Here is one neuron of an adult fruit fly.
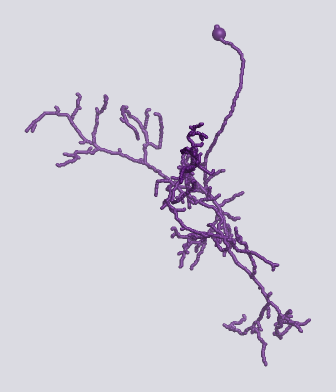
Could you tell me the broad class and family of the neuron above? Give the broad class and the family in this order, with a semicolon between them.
central-brain intrinsic neuron; hemilineage CLp1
